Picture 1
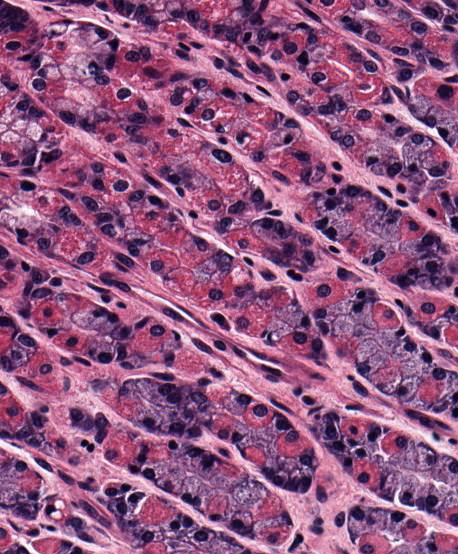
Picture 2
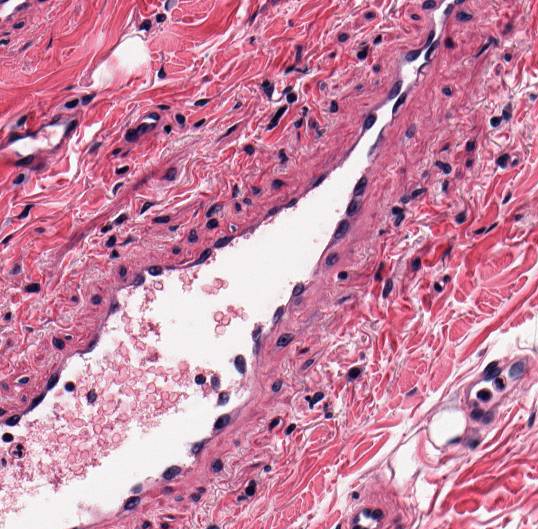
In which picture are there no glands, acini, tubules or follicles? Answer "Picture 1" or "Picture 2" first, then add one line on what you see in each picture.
Picture 2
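Picture 1: Closely packed straight tubular glands run parallel to one another diagonally across the field from upper left to lower right.
Picture 2: No surface epithelium or glands are present in the field.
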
